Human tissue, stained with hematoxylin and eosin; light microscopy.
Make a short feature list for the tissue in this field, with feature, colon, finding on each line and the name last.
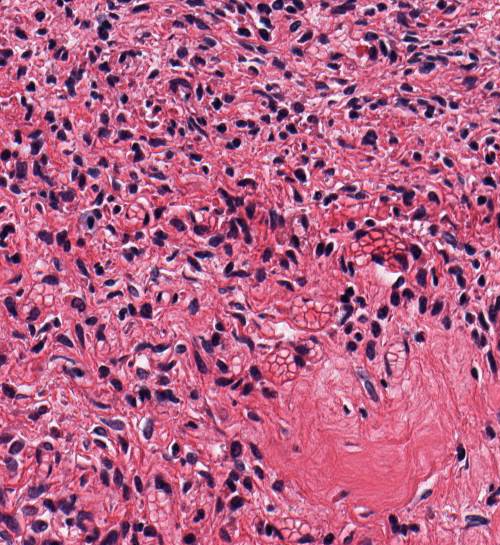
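Nuclei: dark-staining, oval to spindle-shaped
Arrangement: haphazard, no fascicles or organized units
Vacuolated cells: clear, bubbly cytoplasm; scattered, mainly centre and right middle
Cytoplasmic vacuoles: many small, not a single large one
Name: ovary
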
